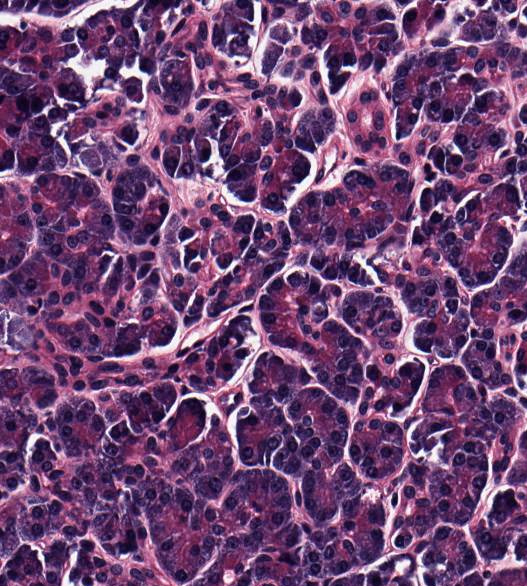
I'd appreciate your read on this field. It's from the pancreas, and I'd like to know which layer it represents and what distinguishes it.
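The field shows exocrine pancreas. Epithelial cells fill it in closely packed rounded nests and lobules, divided by thin, delicate strands of pink connective tissue.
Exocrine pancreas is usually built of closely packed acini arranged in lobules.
In some nests the cells surround small central lumens as acinus-like groups. Their cytoplasm is moderate in amount, finely granular and pink to purple.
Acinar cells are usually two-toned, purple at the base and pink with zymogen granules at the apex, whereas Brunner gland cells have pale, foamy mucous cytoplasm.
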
